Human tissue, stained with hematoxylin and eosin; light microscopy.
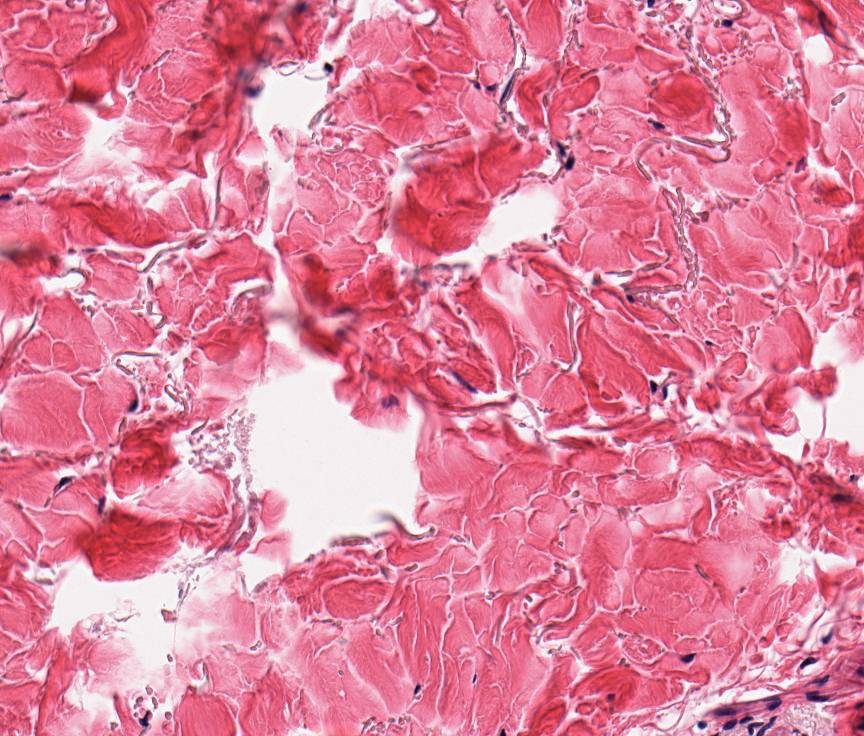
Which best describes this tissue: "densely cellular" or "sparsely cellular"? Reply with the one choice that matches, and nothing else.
Sparsely cellular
